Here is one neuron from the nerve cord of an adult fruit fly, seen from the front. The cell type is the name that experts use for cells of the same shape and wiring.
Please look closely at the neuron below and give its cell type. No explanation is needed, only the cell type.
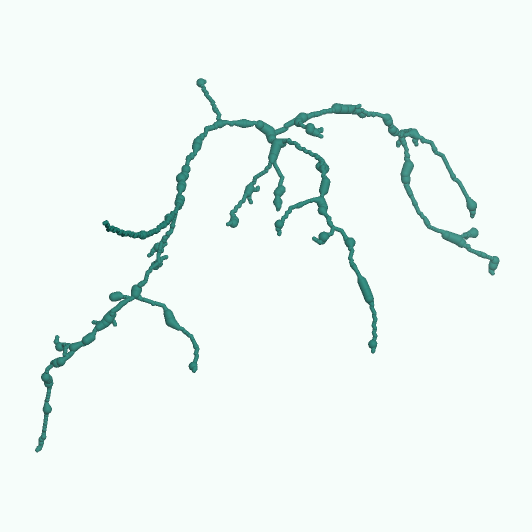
DNge019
